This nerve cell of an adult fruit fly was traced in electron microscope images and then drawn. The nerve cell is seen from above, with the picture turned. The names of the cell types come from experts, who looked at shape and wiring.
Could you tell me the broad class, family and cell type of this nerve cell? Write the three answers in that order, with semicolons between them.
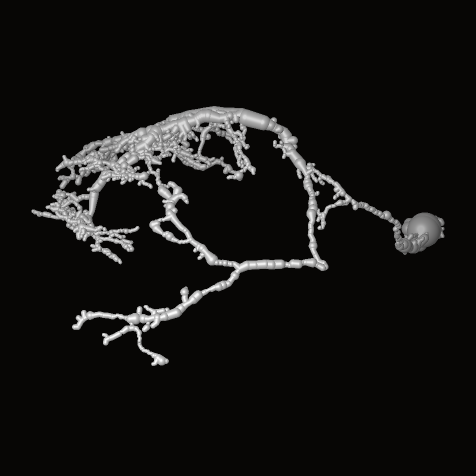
nerve-cord intrinsic neuron; hemilineage 03B; IN03B001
